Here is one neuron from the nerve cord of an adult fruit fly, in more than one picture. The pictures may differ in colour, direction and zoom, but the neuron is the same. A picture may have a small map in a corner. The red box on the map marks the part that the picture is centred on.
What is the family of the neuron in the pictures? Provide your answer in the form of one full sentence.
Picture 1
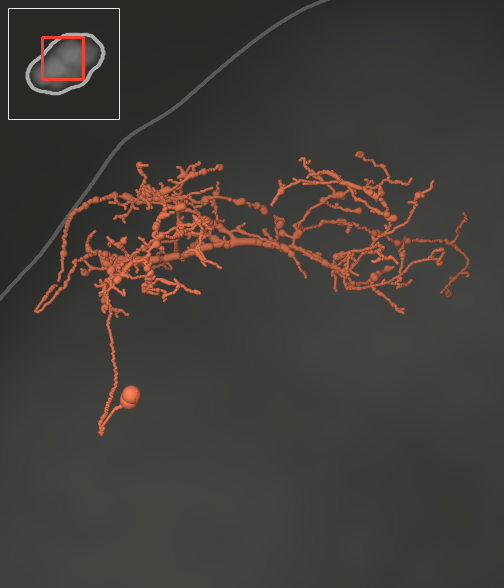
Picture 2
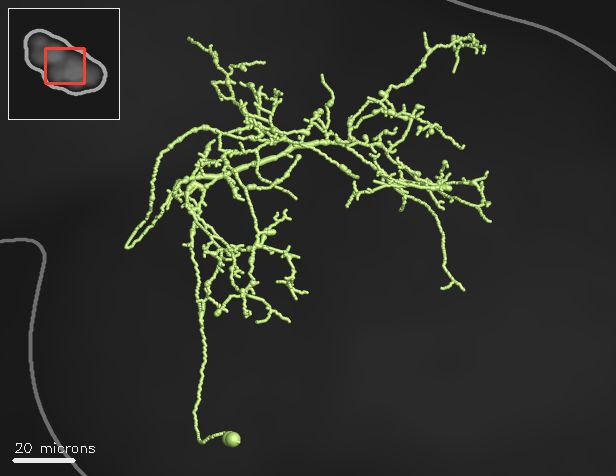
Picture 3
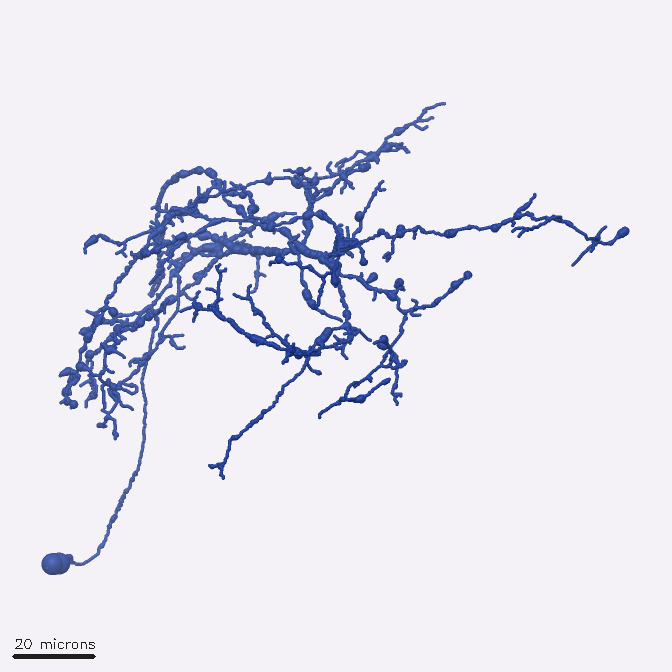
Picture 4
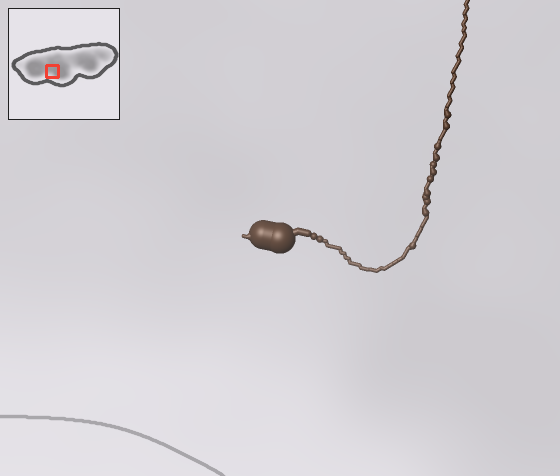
The family name for this neuron is hemilineage 08A.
